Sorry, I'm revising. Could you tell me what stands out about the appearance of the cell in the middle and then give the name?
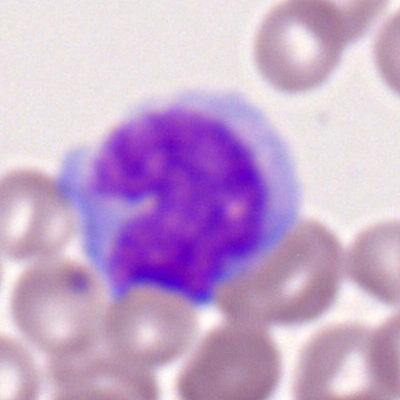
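Notice the deep notch in the nucleus, opening toward the left. The chromatin is dark purple and clumped, with paler patches between. Most of the cell is nucleus, with a moderate rim of pale blue cytoplasm, widest on the left. This is a monocyte.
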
